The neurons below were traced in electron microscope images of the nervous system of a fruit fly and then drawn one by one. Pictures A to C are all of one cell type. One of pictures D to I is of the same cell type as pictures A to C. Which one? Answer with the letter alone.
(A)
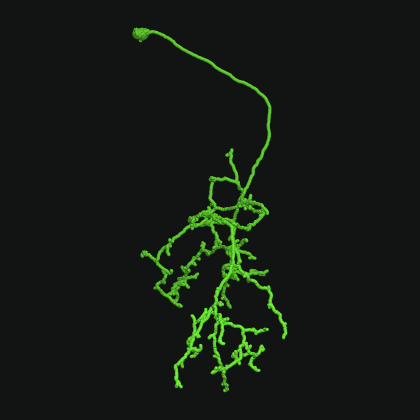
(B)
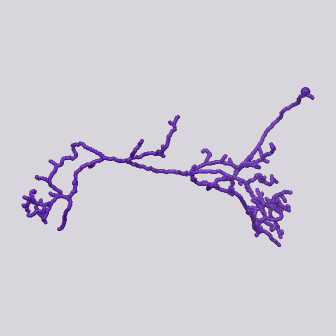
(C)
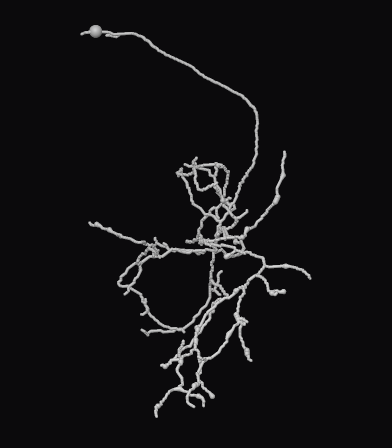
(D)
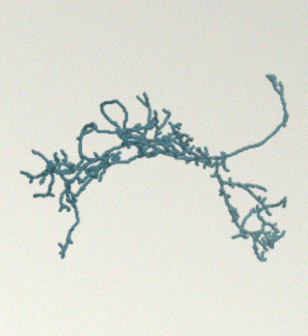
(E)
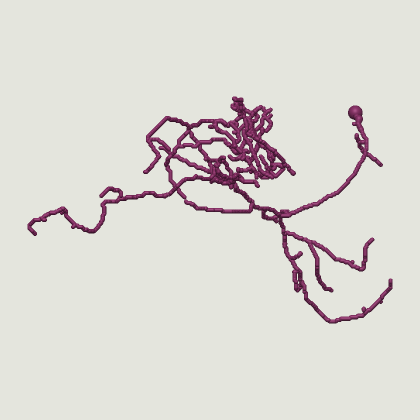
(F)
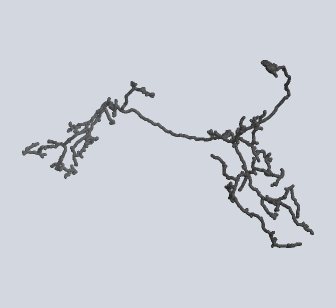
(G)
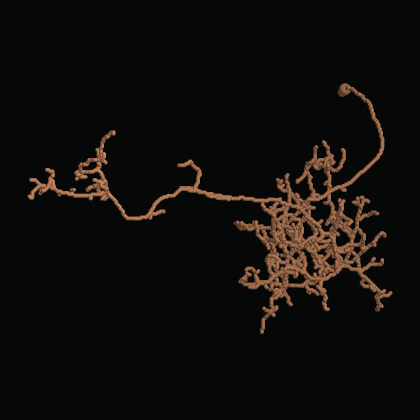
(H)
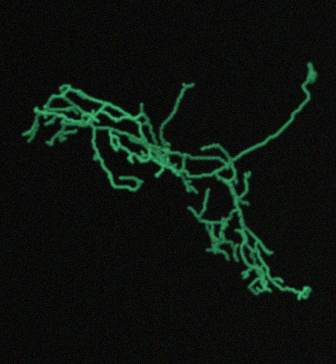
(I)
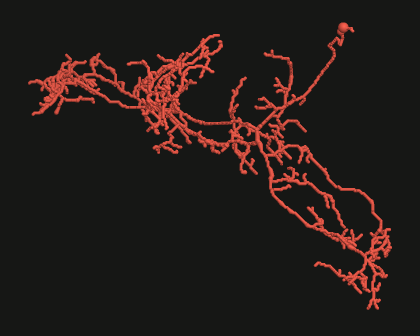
F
